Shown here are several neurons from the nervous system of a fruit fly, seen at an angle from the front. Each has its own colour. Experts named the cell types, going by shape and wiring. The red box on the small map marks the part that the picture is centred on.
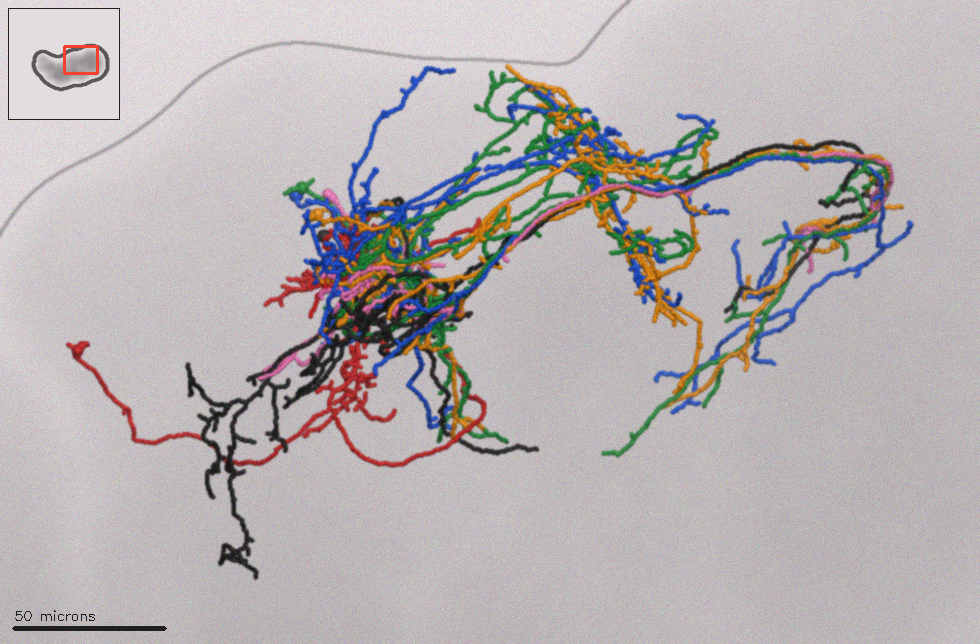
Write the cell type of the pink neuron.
pC1_19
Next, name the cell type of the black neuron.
pC1_5b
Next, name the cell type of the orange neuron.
pC1_16b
